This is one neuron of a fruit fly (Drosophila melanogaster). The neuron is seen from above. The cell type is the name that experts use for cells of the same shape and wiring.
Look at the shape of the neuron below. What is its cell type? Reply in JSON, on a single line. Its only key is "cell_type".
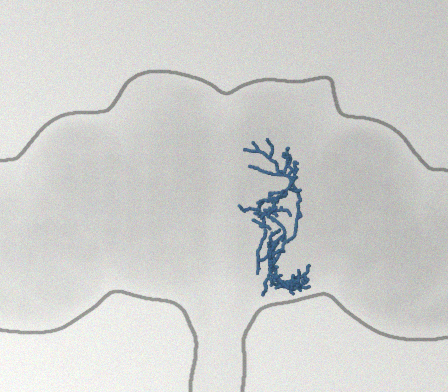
{"cell_type": "GNG494"}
